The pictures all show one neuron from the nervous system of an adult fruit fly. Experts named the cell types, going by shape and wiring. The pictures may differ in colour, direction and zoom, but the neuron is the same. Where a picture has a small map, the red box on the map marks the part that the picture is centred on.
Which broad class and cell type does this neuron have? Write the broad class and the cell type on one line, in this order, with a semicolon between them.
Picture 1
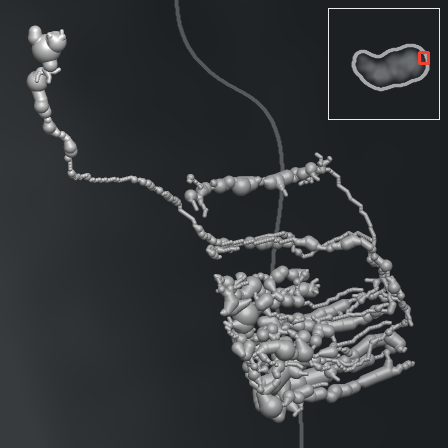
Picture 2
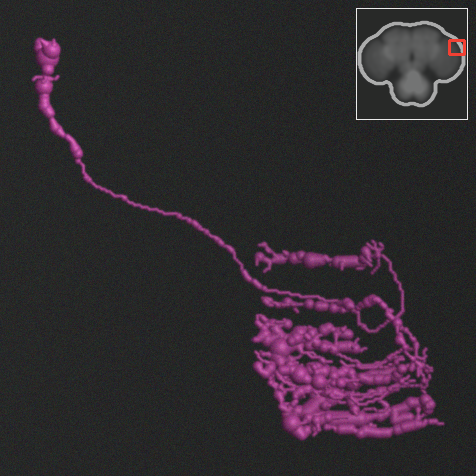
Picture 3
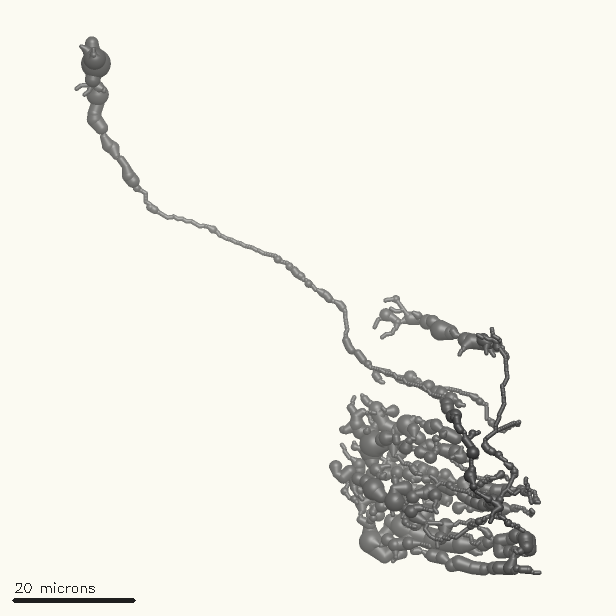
optic-lobe intrinsic neuron; Lai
